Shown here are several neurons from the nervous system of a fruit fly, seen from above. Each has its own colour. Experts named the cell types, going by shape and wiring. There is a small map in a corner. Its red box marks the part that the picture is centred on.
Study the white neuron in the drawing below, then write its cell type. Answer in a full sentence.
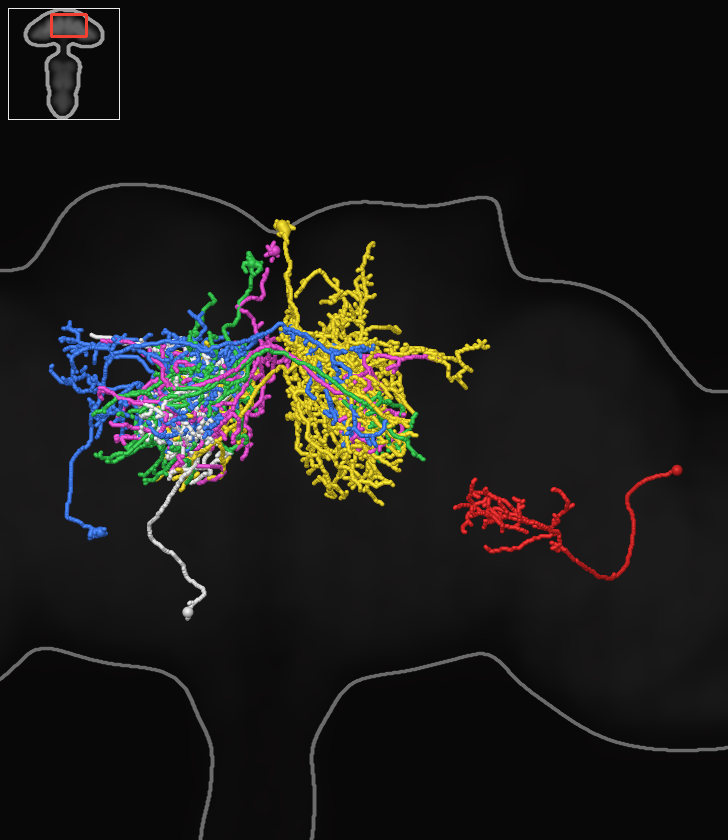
The cell type is SMP406_b.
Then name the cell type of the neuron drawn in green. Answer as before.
The cell type is SMP086.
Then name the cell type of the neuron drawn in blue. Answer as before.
The cell type is SMP553.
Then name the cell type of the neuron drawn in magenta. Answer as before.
The cell type is SMP088.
